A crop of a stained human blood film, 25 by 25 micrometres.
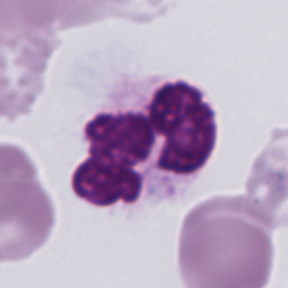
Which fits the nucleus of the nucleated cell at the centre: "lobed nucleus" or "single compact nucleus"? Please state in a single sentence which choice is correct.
What this cell has is a nucleus split into lobes.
